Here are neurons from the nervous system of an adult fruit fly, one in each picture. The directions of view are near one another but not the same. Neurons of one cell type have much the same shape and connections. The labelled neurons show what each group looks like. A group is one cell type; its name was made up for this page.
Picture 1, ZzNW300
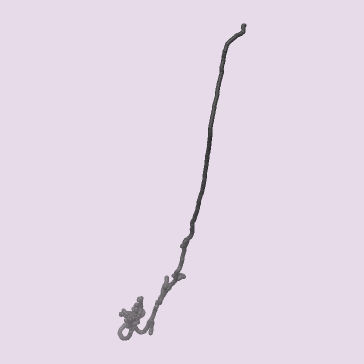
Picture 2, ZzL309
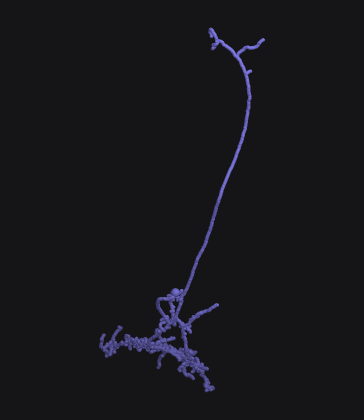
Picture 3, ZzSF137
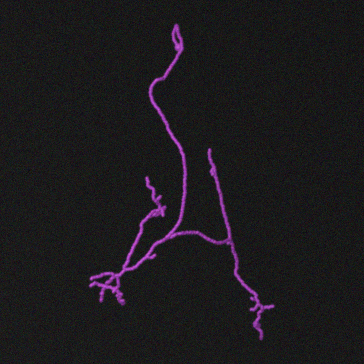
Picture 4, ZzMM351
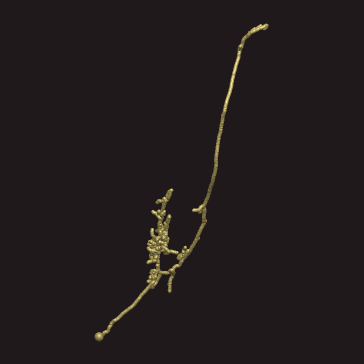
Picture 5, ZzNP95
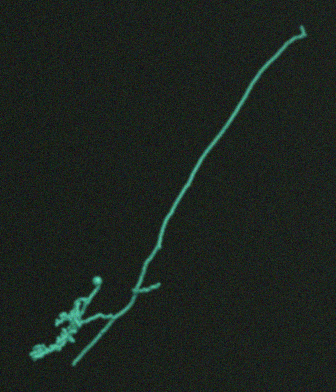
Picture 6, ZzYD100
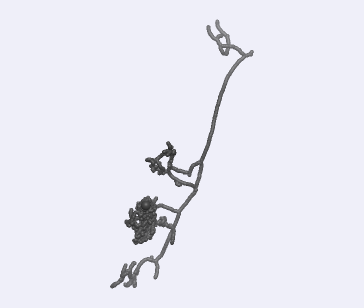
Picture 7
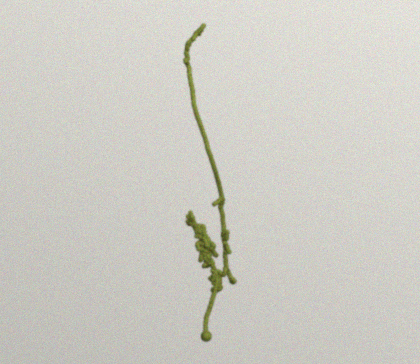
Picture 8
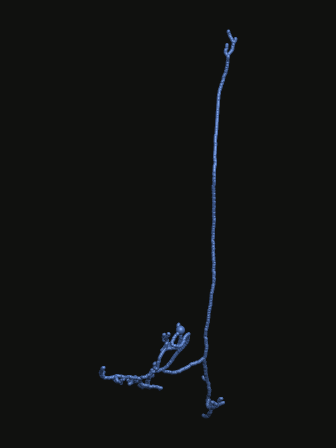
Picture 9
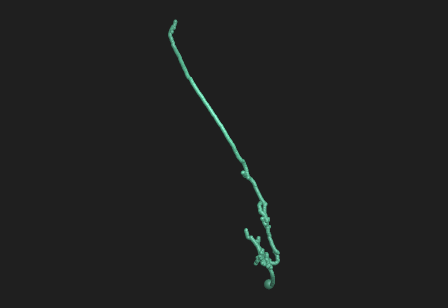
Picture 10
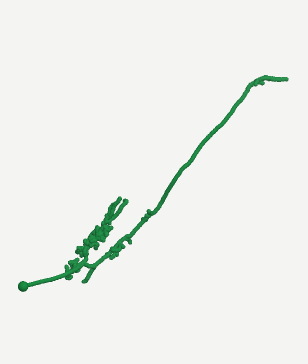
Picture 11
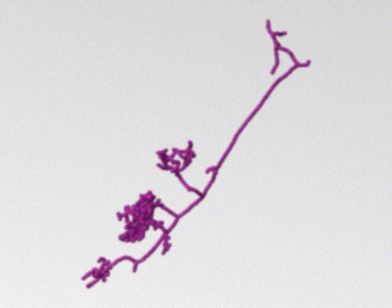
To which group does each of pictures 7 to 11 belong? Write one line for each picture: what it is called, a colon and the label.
7: ZzMM351
8: ZzSF137
9: ZzNW300
10: ZzMM351
11: ZzYD100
